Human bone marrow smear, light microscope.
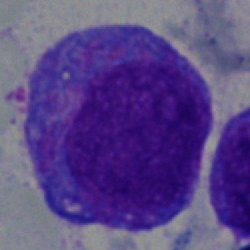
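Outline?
Roughly round; border slightly angular and uneven.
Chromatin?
Finely granular, fairly evenly spread.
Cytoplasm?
Rim widest on the upper-left side of the nucleus; a few small clear spots, one near the upper left.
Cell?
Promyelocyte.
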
